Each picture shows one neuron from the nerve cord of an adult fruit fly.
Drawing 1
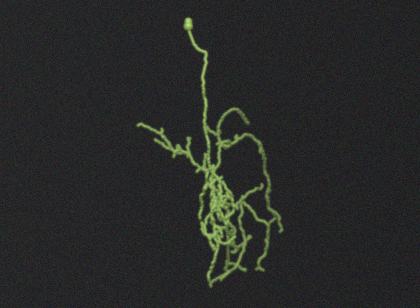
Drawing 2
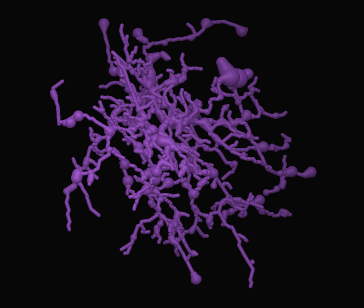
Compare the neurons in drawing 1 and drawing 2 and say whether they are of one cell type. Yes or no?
no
